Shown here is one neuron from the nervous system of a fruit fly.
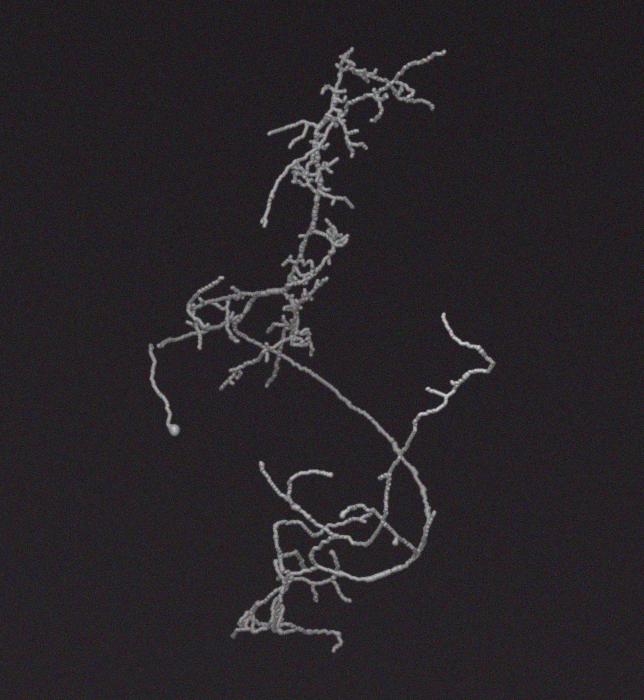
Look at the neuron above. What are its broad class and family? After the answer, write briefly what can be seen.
It is a nerve-cord intrinsic neuron. Its family is hemilineage 19B. The cell body can be seen on the left of the picture. Dozens of branch ends can be seen.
